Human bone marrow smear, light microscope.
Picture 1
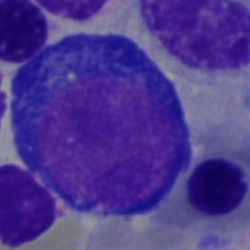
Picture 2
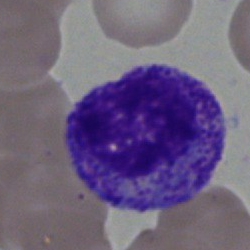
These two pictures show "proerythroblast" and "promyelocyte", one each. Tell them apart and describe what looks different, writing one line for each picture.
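Picture 1 – proerythroblast. No distinct granules are seen in the cytoplasm.
Picture 2 – promyelocyte. Coarse dark purple granules are scattered across the cell, including at its edges.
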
